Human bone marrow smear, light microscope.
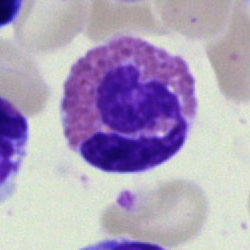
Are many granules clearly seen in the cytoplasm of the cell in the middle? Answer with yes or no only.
Yes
